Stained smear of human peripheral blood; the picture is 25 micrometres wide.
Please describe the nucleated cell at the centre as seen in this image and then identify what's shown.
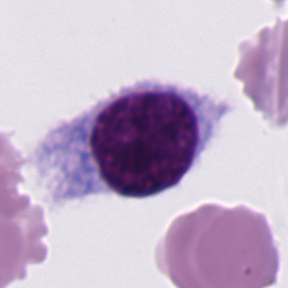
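Taking the points in order, the cell measures about 16 by 10 micrometres. Its nucleus is round, about 10 micrometres across, and fills about 60% of the cell's area. That nucleus lies off-centre, with most of the cytoplasm extending to its left. The nuclear edge is smooth, with no notch or indentation. The chromatin is dense and dark purple, with a mottled texture. The cytoplasm is pale blue. This is a hairy cell.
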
